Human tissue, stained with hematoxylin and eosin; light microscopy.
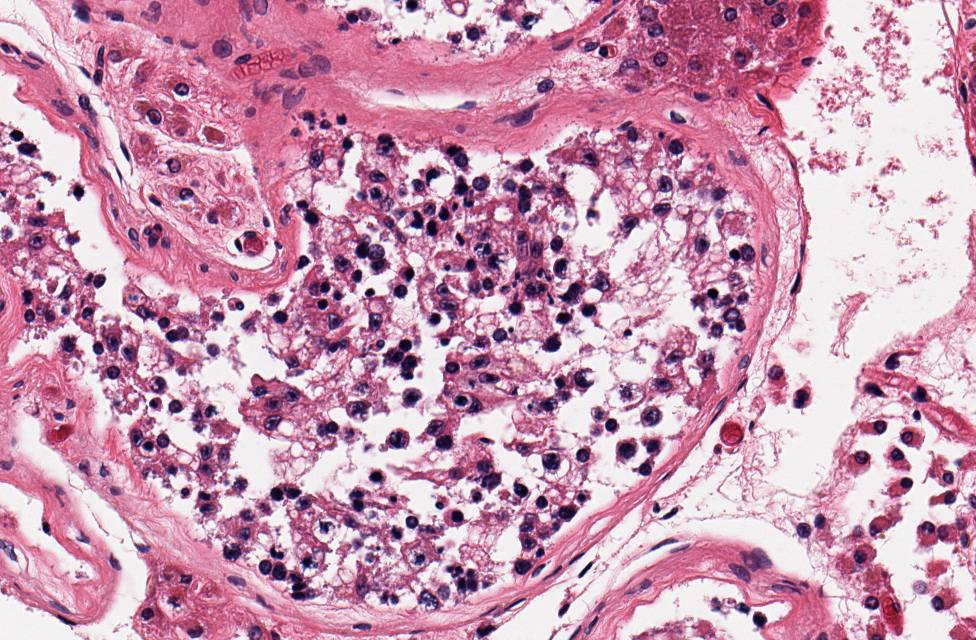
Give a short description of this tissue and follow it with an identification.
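Centre: one large rounded compartment; parts of similar compartments cut at the edges. Cells within it loosely scattered, not in orderly layers against the wall. Many with small, round, very dark nuclei. Much of the cytoplasm pale, finely vacuolated. Testis.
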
